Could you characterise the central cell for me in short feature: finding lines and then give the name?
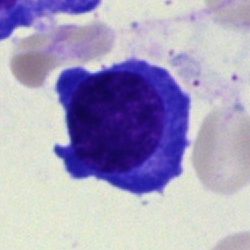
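Cytoplasm colour: deep blue
Cytoplasmic rim: broader at the right and below the nucleus than at the upper left
Granules: none seen
Vacuoles: no clear ones present
Name: plasma cell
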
